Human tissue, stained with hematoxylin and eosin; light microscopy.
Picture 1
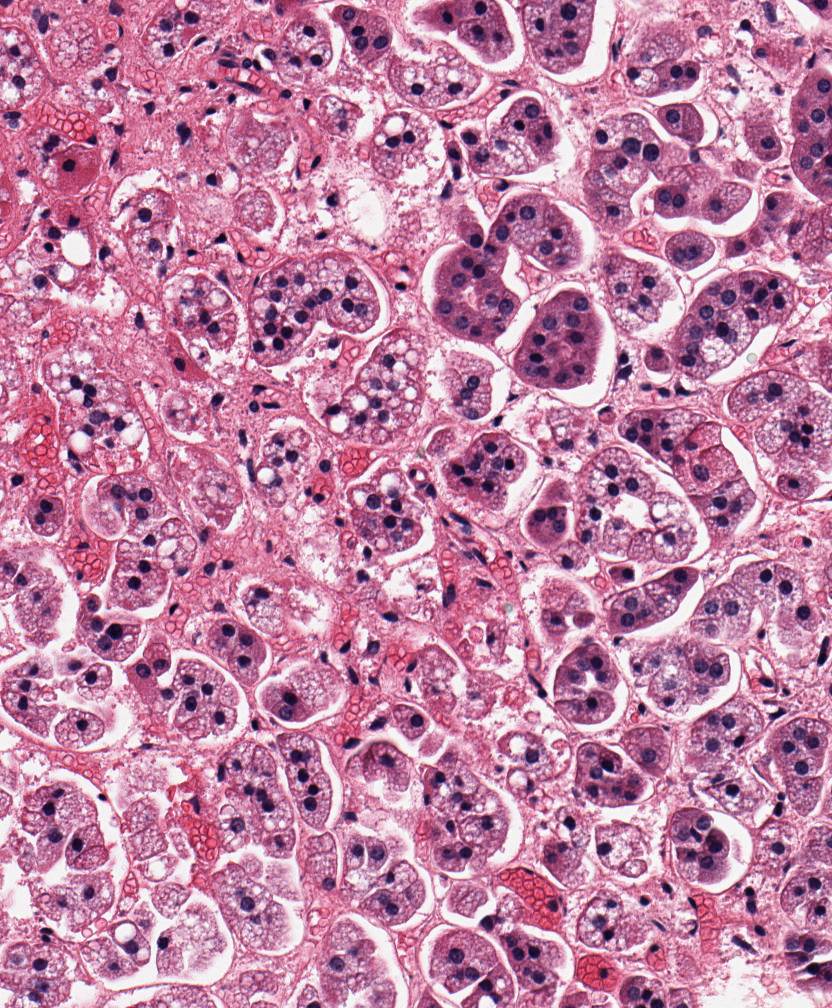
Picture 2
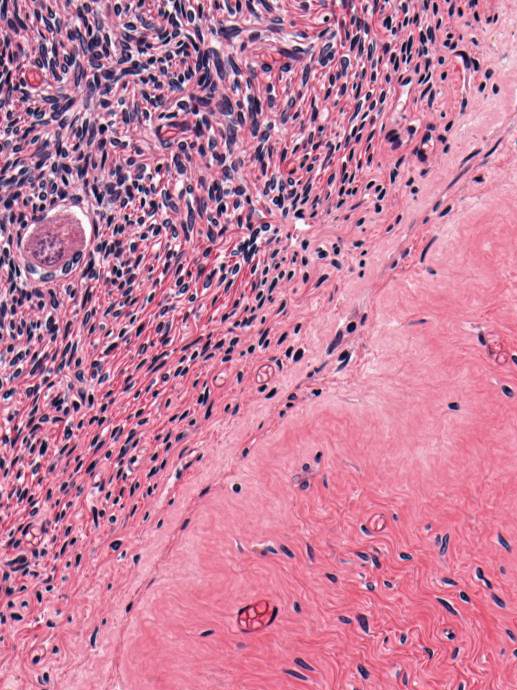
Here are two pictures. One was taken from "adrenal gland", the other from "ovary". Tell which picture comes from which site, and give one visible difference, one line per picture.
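Site of picture 1: adrenal gland. The nest cells have round, dark, centrally placed nuclei.
Site of picture 2: ovary. The upper left region is packed with spindle cells whose dark, elongated nuclei have scant cytoplasm around them.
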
